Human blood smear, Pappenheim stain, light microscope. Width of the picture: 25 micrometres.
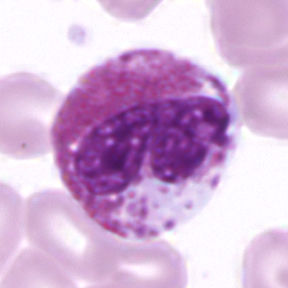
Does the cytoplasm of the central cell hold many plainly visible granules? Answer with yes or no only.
Yes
